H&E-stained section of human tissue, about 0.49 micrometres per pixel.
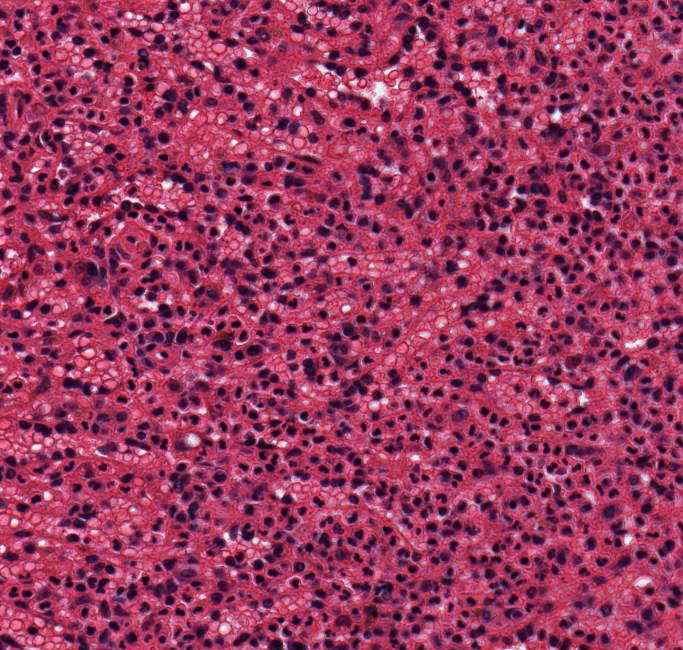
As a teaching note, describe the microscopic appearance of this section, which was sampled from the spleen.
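Solid, diffuse sheets of cells occupy the entire field, with no glands or lumens. Each cell holds a single small, round, darkly stained nucleus. Stroma is scant: thin pink strands run between the cell groups, and there are no thick fibrous bands. Fat cells are not present anywhere in the field.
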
